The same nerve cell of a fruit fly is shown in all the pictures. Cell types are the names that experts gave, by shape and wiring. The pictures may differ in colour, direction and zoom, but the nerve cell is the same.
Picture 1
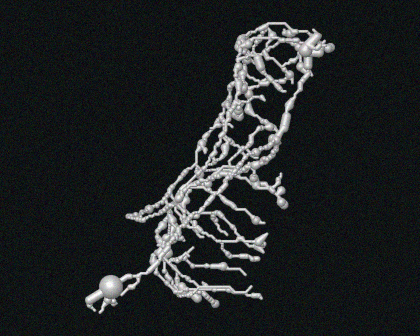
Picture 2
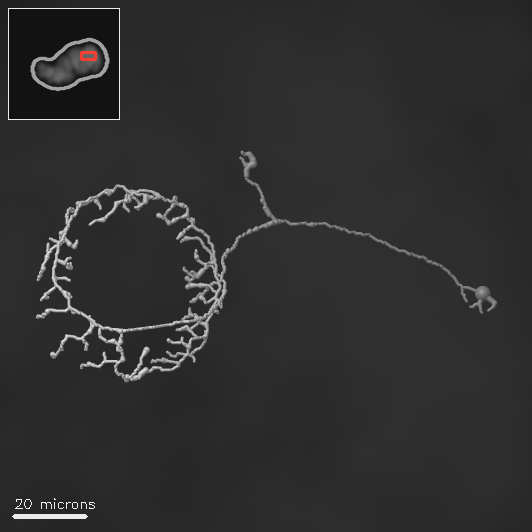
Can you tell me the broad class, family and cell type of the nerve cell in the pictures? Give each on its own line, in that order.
central-brain intrinsic neuron
hemilineage EBa1
ER4d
